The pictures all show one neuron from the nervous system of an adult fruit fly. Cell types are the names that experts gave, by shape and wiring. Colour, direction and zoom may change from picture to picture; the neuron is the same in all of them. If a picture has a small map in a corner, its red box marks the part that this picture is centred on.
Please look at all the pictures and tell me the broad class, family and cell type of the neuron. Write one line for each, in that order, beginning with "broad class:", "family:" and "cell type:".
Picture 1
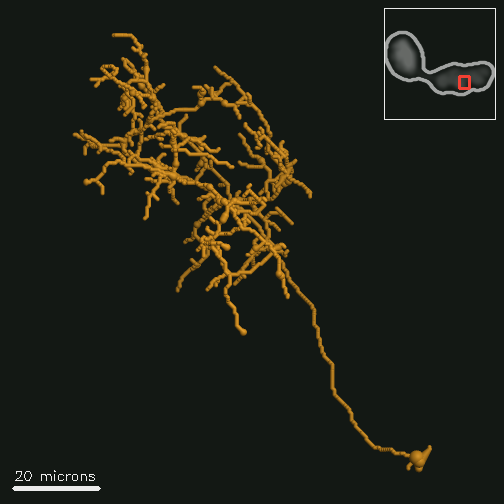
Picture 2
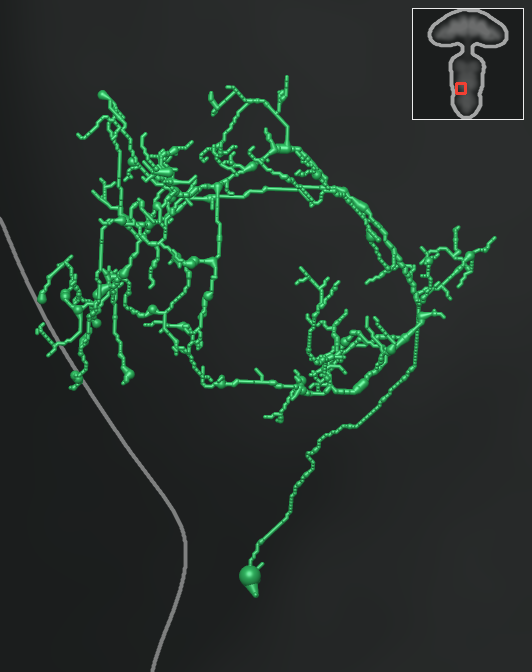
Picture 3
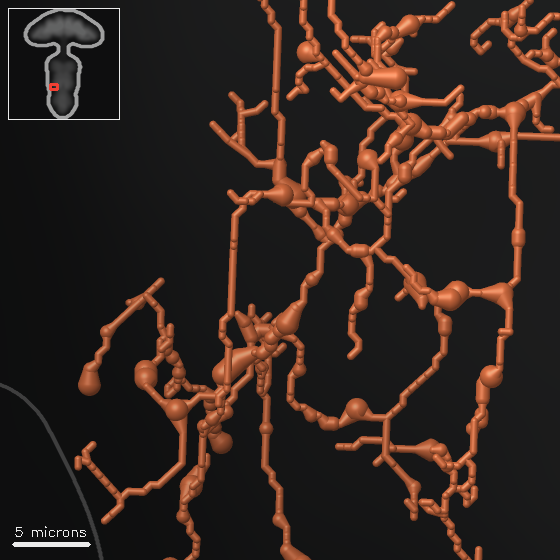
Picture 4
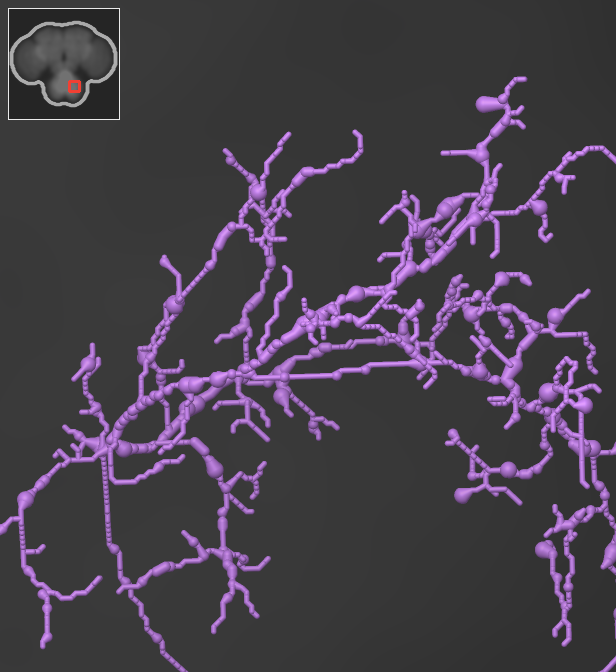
broad class: nerve-cord intrinsic neuron
family: hemilineage 21A
cell type: IN21A085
